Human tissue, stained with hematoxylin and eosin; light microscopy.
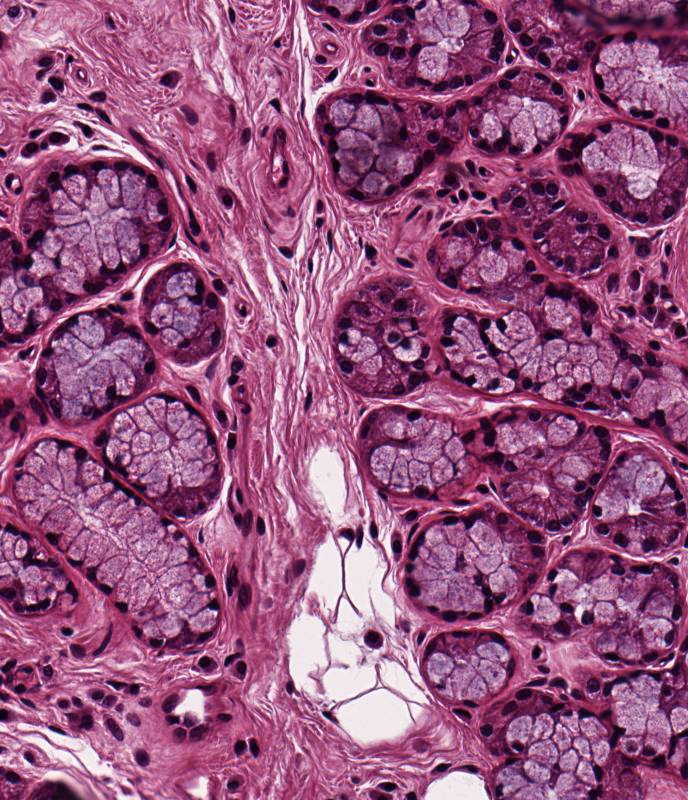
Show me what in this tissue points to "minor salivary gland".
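Acini cluster on either side of a vertical band of fibrous stroma.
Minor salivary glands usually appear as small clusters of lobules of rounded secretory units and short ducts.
Their lining is mucous cells with pale, bubbly, lilac-grey cytoplasm and dark nuclei flattened against the cell base.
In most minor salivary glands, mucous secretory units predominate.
I'd say both the clustering and the mucous lining go with a minor salivary gland. In that central band, spindle-shaped nuclei and collagen fibres run lengthwise, top to bottom.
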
